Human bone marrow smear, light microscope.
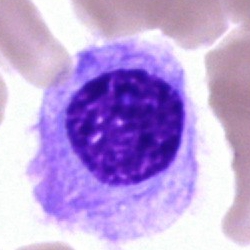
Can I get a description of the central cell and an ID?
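Chromatin coarse and clumped, with small pale gaps between clumps. No distinct nucleolus visible. Cytoplasm a wide rim around the nucleus, broadest below it. No coarse granules in the cytoplasm. Cell: hairy cell.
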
